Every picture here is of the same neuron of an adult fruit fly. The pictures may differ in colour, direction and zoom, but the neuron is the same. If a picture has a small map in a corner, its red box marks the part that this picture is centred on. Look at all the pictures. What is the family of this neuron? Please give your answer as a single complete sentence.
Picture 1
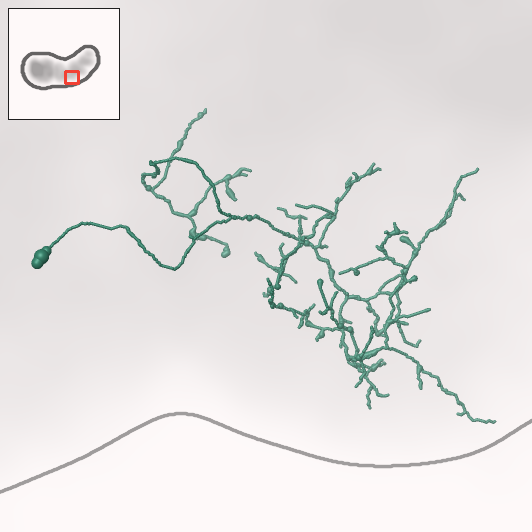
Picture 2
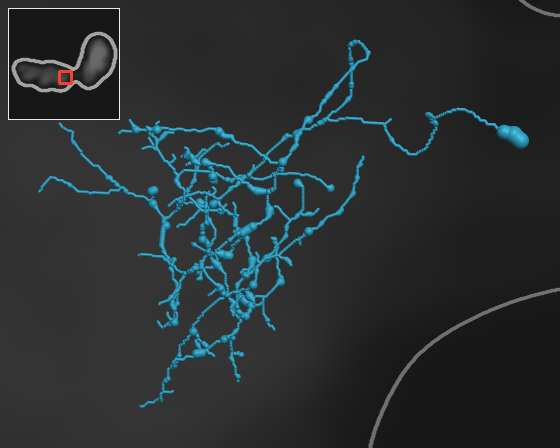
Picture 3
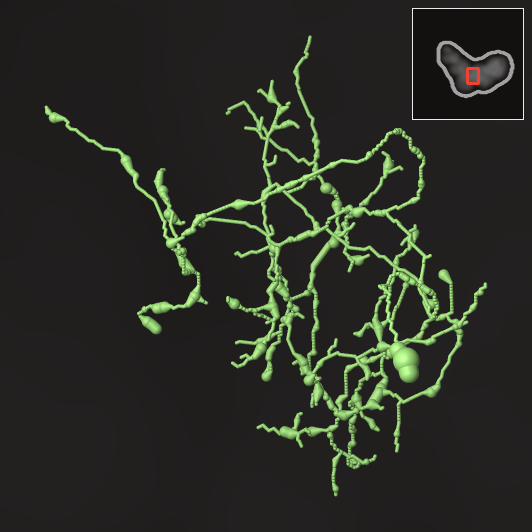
This neuron has been assigned the family hemilineage 16B.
